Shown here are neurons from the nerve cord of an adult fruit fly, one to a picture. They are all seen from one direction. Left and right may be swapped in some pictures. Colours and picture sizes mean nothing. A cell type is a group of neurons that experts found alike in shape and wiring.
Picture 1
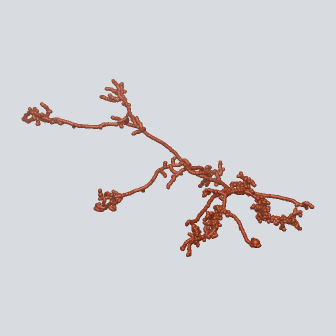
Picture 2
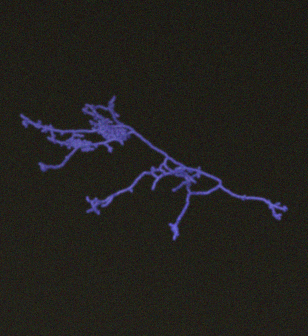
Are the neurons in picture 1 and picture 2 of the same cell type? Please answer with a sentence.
They are of the same cell type.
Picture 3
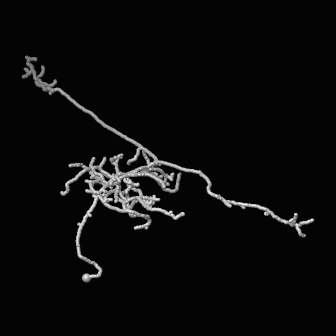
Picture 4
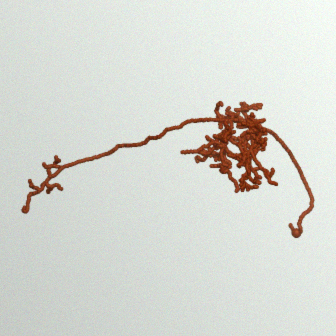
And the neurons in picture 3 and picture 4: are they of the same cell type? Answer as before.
They are of different cell types.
